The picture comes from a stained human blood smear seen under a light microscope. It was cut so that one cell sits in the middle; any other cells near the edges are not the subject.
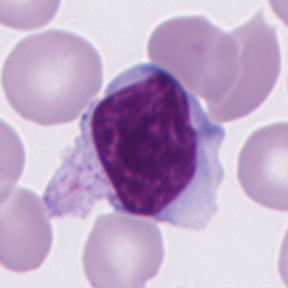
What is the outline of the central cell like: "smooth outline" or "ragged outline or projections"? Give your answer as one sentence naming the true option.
Projections, blebs or tags, or a frayed edge, mark the outline of the cell.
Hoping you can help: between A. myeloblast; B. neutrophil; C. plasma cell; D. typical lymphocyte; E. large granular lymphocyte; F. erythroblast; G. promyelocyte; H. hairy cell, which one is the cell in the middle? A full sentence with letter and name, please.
The cell centred in the crop is a large granular lymphocyte, and the correct option is thus E.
